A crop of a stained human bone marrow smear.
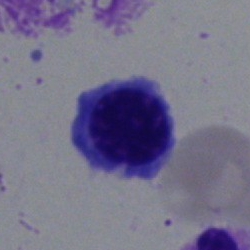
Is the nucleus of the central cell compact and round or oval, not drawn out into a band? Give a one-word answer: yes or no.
Yes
